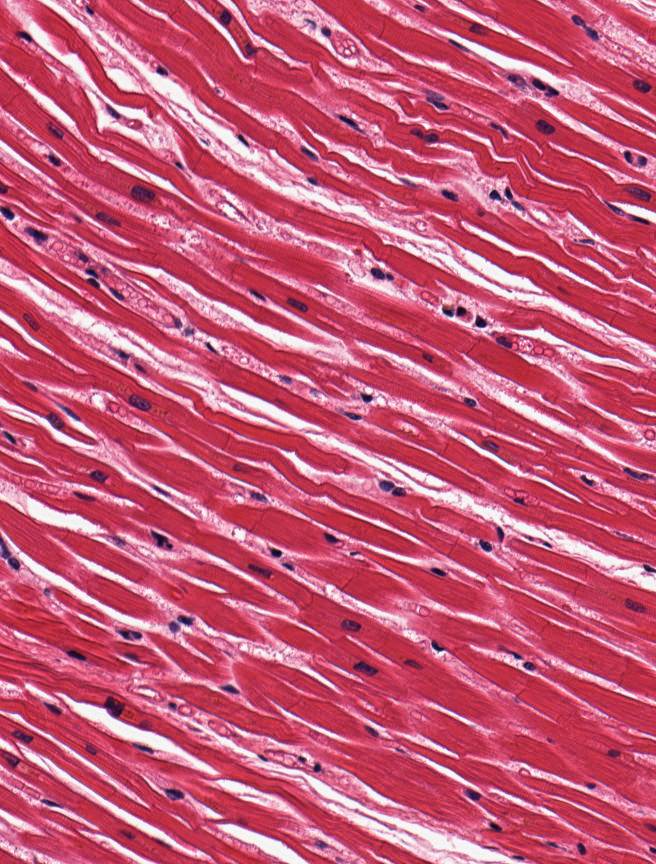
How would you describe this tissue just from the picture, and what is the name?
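Fibres parallel across the whole field, sloping upper left to lower right. Fibres branch and join neighbours, not separate unbranched cylinders. Nuclei oval, central within fibres. Cytoplasm deeply eosinophilic, faint cross-striations. Tissue: left ventricle of the heart.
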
